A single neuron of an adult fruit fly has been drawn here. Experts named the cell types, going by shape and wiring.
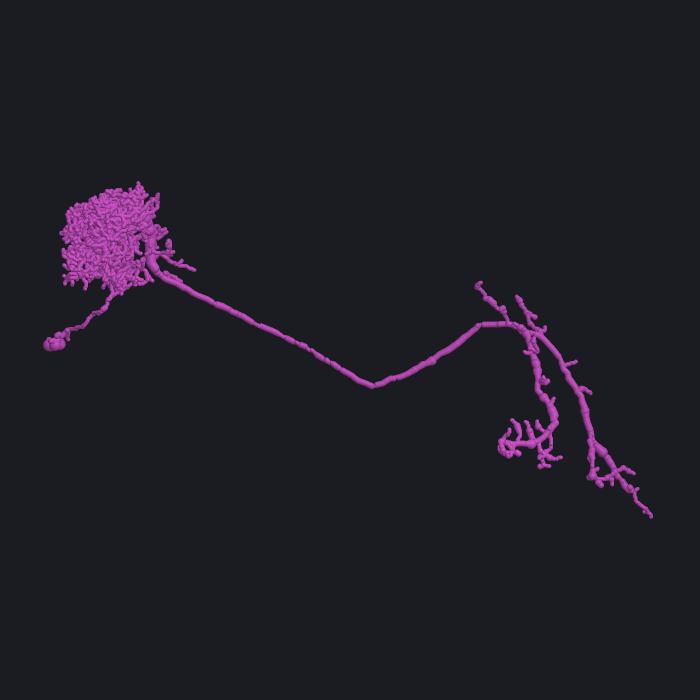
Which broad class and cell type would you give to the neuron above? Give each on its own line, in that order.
central-brain intrinsic neuron
AOTU023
